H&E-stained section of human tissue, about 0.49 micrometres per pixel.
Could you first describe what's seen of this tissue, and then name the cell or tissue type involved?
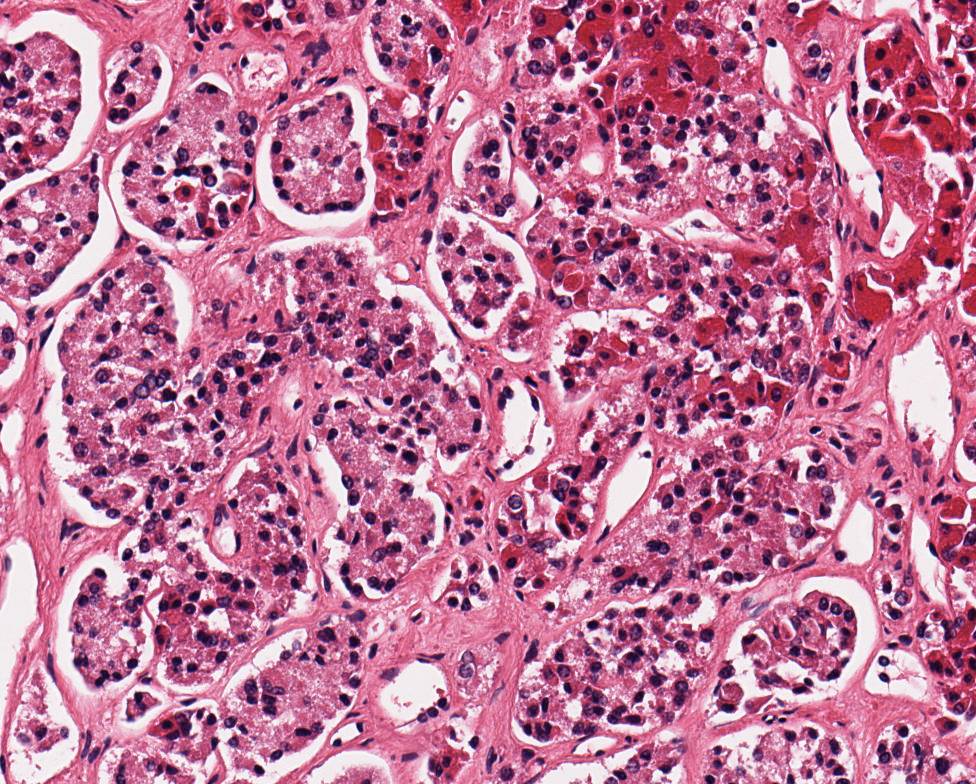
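Cells throughout the field form rounded nests, separated by thin bands of pink fibrous stroma. Nest cells have pale pink, finely granular to bubbly cytoplasm and small, round, darkly stained nuclei. Scattered elongated spindle-shaped nuclei lie in the stroma. This is pituitary.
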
